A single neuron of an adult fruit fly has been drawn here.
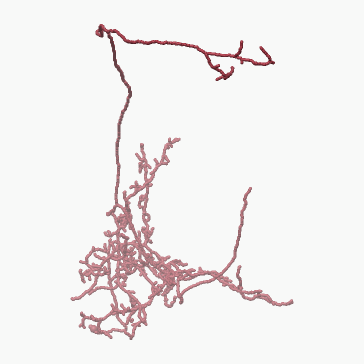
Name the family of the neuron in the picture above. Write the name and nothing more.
hemilineage VLPl&d1_lateral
